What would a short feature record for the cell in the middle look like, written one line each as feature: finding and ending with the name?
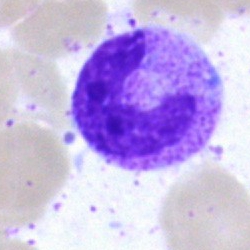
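Nucleus: thick curved band, horseshoe-shaped
Hollow: opens toward upper right
Cytoplasm: pale pinkish-lilac
Granules: fine, purple, filling cytoplasm
Name: metamyelocyte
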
